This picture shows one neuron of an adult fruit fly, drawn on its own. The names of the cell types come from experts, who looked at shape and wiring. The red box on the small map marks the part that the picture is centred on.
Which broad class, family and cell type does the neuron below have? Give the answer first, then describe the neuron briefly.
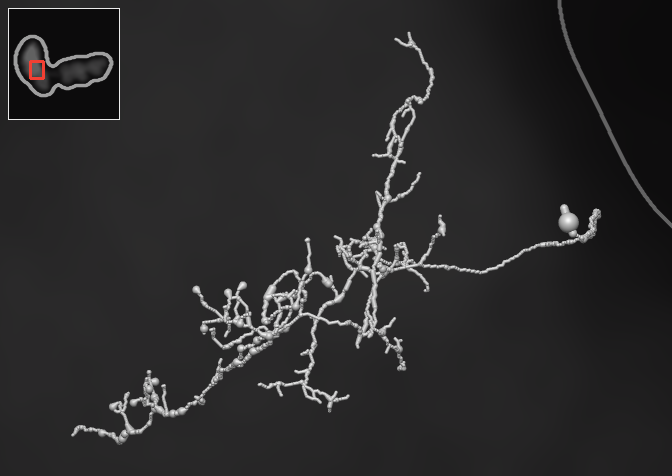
This is a central-brain intrinsic neuron. The family is hemilineage VLPp&l1_anterior. It is of cell type PVLP105. It is in the brain and does not reach the nerve cord. Its cell body lies on the right of the picture. Dozens of branch ends can be seen.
